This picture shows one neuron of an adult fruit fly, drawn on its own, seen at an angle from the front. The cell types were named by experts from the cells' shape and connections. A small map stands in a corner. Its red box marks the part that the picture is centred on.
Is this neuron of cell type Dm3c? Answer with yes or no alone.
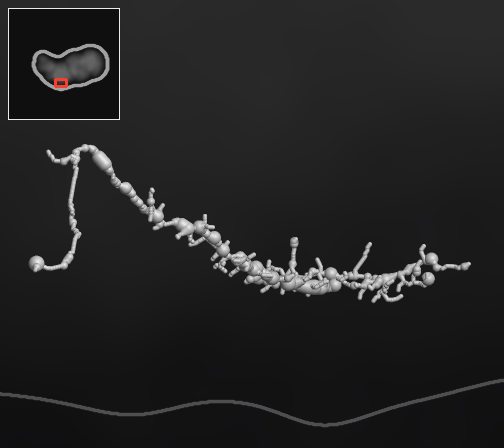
yes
